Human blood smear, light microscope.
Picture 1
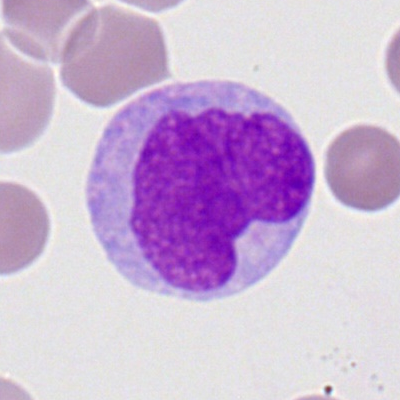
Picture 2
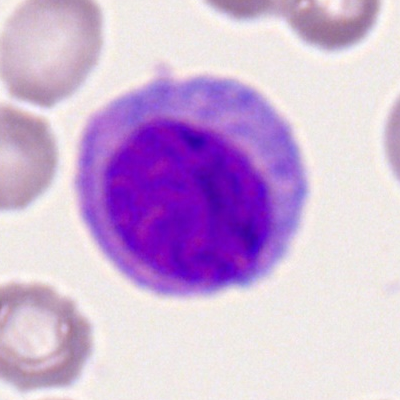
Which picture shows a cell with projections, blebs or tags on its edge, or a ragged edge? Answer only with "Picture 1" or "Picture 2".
Picture 2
